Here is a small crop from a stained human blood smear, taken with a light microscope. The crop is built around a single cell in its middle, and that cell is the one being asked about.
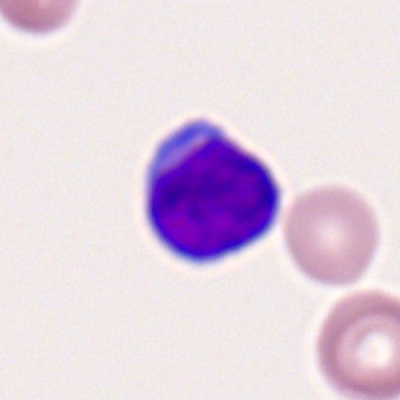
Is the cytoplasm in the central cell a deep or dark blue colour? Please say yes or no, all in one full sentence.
Yes, a deep, dark or strong blue colour is seen in the cytoplasm of the cell.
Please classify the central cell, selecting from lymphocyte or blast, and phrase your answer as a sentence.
The centrally located cell in the crop is a lymphocyte.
